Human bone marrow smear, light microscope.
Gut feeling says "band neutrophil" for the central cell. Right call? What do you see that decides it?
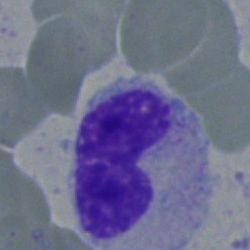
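Nucleus: kidney-shaped, with a deep notch on its right side; this bean-like form favours metamyelocyte over band neutrophil.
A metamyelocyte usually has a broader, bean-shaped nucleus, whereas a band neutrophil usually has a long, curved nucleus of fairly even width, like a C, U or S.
Position: the nucleus lies toward the left, leaving a wider band of cytoplasm on the right. Chromatin: dark purple and patchy, with small paler spots scattered through it. Cytoplasm: plentiful and pale grey-blue. Surroundings: red cells press against the upper and right edges. Verdict: the cell is a metamyelocyte, so band neutrophil does not fit.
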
